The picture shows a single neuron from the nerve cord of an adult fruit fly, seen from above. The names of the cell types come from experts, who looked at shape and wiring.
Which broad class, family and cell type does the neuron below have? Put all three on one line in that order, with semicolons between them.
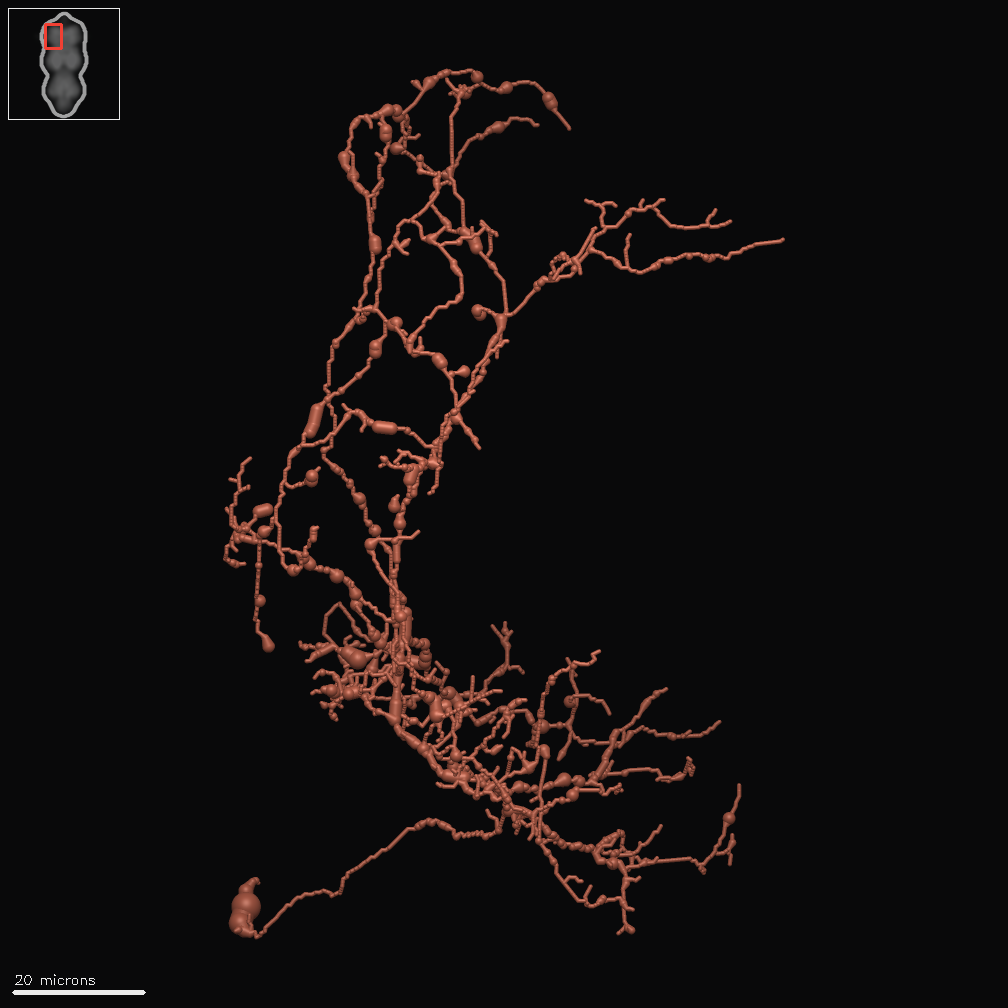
nerve-cord intrinsic neuron; hemilineage 03A; IN03A065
